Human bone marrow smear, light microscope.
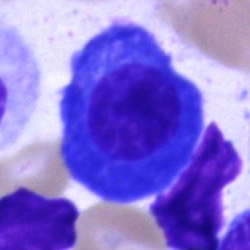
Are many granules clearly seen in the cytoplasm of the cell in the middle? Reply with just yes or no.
No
